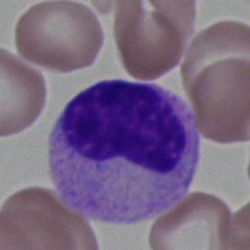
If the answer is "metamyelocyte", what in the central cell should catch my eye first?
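This cell is a metamyelocyte. Its nucleus is indented along the lower edge, which gives it a kidney shape, and this goes with the name.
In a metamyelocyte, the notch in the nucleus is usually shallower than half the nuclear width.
The nucleus sits in the upper half of the cell. The cytoplasm is pale lilac and holds fine, dusty violet granules, which also fit.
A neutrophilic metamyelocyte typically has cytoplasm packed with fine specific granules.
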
